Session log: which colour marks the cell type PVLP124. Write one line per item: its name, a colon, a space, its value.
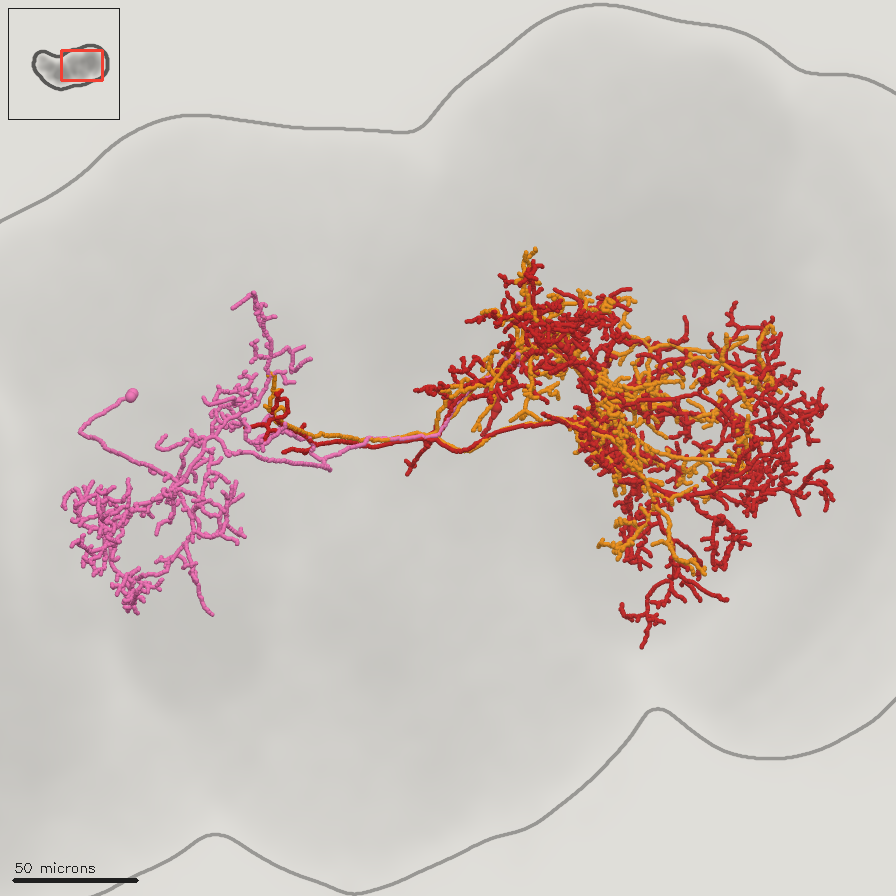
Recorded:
colour: pink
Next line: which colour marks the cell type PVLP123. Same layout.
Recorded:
colour: orange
